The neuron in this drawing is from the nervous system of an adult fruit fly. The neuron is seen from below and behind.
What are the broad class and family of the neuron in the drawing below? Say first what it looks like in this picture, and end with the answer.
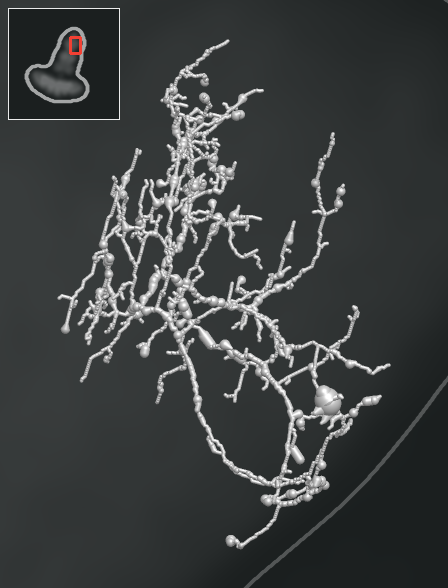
As drawn here it is taller than it is wide. This is a nerve-cord intrinsic neuron. The family is hemilineage 16B.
